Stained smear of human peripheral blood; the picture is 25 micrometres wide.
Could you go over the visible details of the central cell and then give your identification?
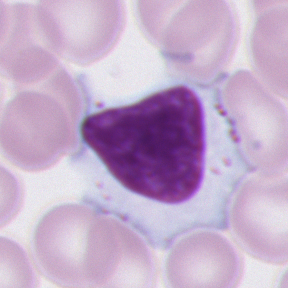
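Nucleus roughly triangular, corners rounded. Sits off-centre toward upper left, reaching cell edge on left. Granules mostly near outer edge of cytoplasm. No vacuoles in cytoplasm. Cell: large granular lymphocyte.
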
